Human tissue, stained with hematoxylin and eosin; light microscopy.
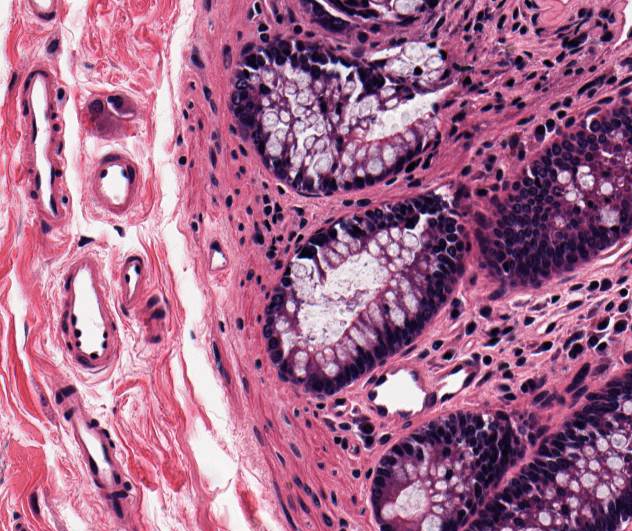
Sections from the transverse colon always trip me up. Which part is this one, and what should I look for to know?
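Colonic mucosa occupies the field, its glands filling the right two-thirds. The glands are lined by columnar epithelium packed with goblet cells with pale, clear mucin vacuoles, and dark nuclei crowd their outer, basal edge. The stroma between them holds many small round dark nuclei of lymphocytes and plasma cells.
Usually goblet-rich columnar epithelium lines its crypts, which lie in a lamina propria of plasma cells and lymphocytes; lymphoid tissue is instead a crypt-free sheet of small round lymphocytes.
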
